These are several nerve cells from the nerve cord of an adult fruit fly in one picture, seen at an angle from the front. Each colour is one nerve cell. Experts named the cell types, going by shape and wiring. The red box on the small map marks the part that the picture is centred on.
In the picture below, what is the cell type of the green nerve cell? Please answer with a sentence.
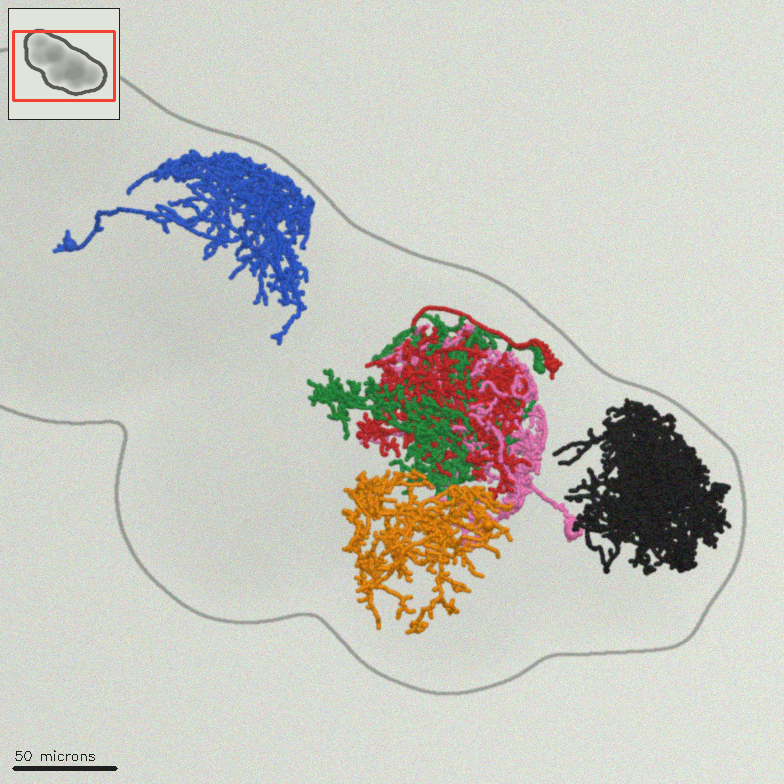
The cell type is IN19A024.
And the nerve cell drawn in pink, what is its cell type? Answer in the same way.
The cell type is Pleural remotor/abductor MN.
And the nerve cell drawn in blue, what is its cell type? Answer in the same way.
The cell type is IN21A013.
